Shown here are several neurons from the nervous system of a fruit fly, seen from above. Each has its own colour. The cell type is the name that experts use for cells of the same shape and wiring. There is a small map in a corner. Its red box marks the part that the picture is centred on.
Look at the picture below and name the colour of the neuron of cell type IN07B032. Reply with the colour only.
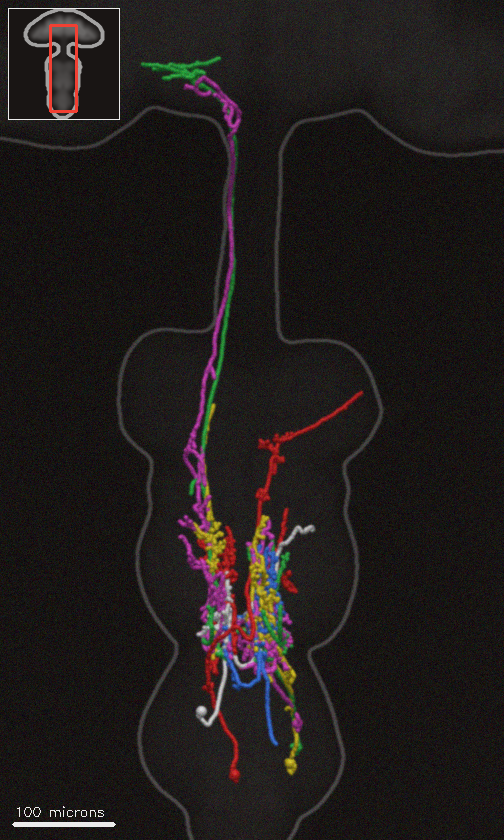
yellow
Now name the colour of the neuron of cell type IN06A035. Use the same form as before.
blue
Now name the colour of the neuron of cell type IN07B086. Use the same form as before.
white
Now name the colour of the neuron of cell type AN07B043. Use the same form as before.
green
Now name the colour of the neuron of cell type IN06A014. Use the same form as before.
red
